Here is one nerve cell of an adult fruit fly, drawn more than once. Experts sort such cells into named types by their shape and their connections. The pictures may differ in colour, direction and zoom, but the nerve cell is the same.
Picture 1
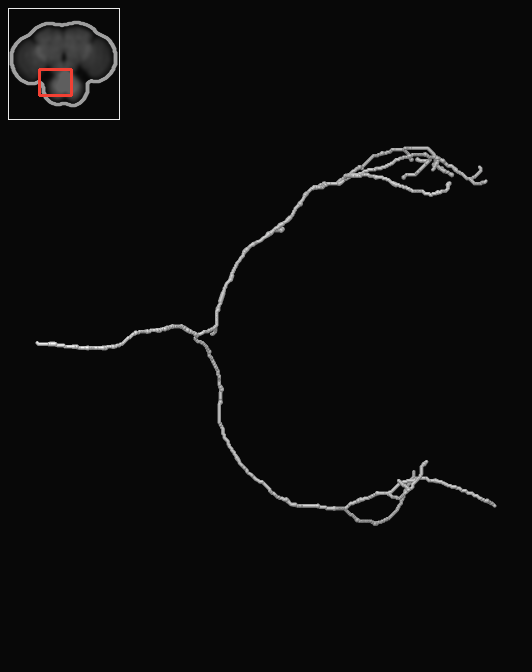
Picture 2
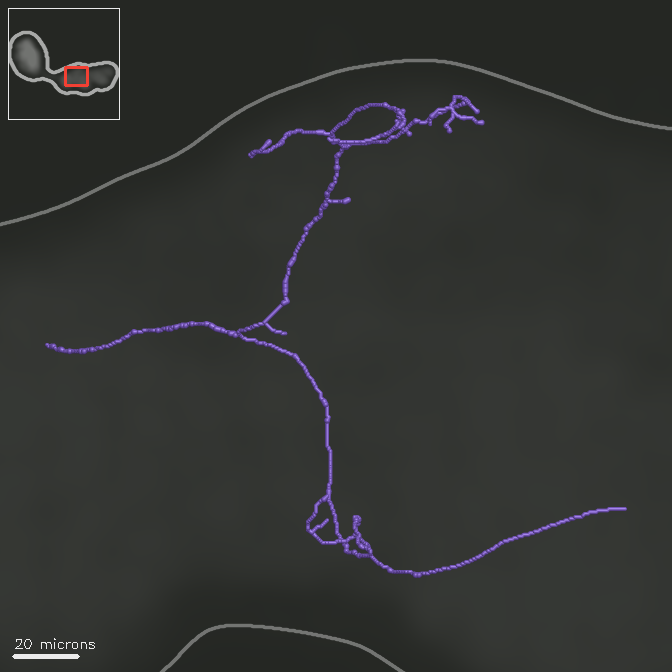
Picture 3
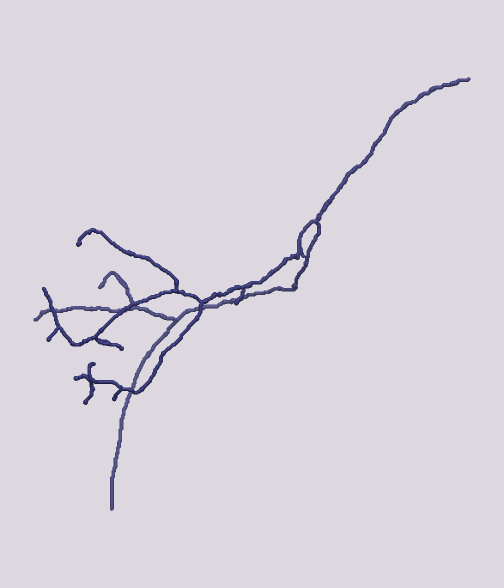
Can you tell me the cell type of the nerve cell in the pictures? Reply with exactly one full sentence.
The cell type of the nerve cell here is SNxx26.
